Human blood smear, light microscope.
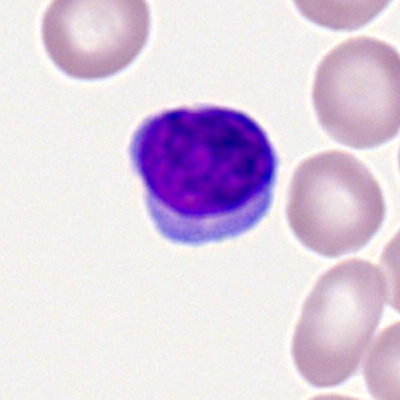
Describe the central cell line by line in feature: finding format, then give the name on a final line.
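Outline: roughly round and smooth
Chromatin: dark purple, coarsely clumped
Nucleoli: none visible
Cytoplasm: scant pale blue rim, widest below the nucleus
Name: lymphocyte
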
